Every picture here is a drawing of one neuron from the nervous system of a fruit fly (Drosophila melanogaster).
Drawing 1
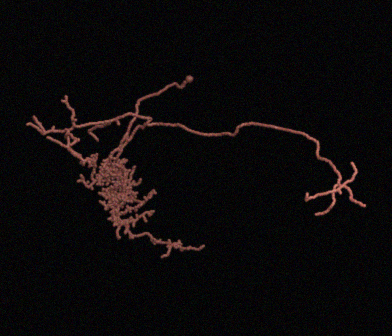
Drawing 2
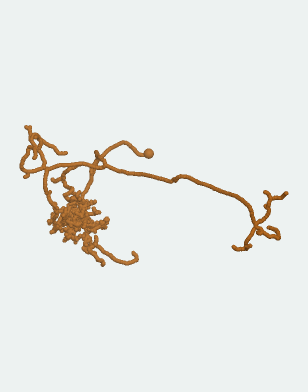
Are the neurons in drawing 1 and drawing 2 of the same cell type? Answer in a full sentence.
They are of different cell types.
